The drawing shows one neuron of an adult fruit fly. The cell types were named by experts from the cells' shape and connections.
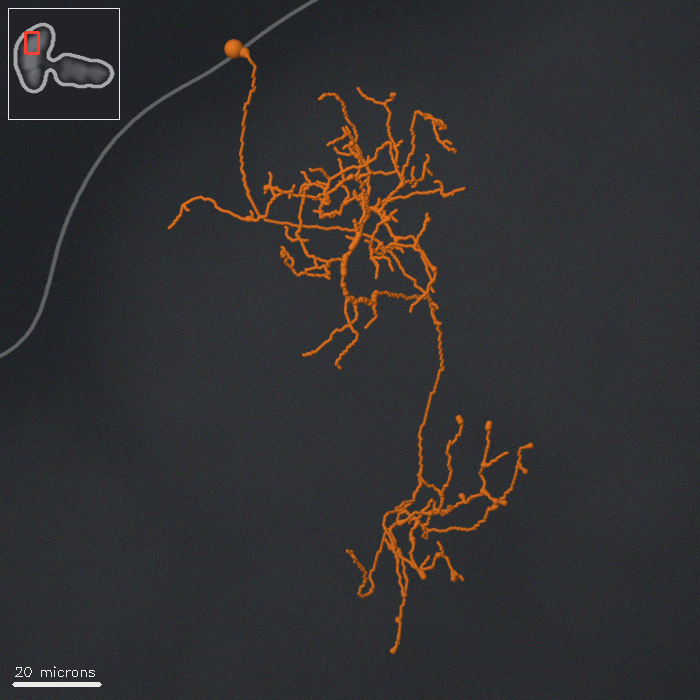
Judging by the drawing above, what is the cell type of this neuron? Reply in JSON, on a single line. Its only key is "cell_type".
{"cell_type": "AVLP051"}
